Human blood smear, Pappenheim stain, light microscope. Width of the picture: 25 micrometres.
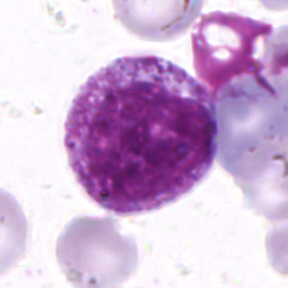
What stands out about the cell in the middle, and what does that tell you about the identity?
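The nucleus occupies most of the cell, and its chromatin is mottled, with darker and lighter patches. The cytoplasm forms a band that is wider at the top of the cell than at the bottom, with fine dark purple granules scattered through it. The cell is a myelocyte.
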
